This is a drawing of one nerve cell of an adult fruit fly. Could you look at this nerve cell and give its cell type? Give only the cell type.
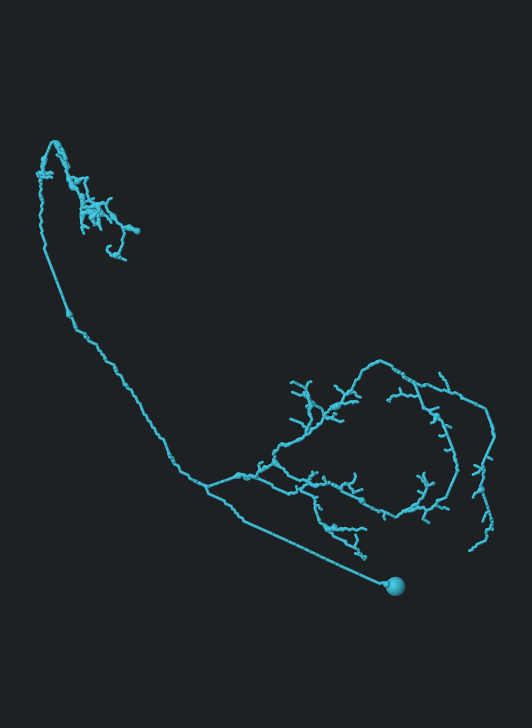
CB4107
